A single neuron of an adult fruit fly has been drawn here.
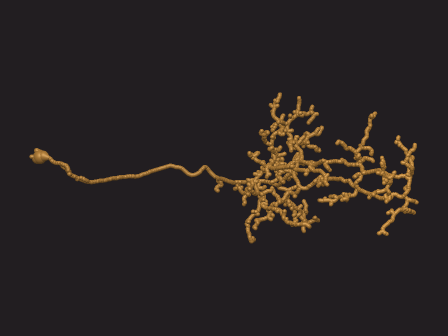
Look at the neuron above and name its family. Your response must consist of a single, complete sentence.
It is to family Mi that the neuron is assigned.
